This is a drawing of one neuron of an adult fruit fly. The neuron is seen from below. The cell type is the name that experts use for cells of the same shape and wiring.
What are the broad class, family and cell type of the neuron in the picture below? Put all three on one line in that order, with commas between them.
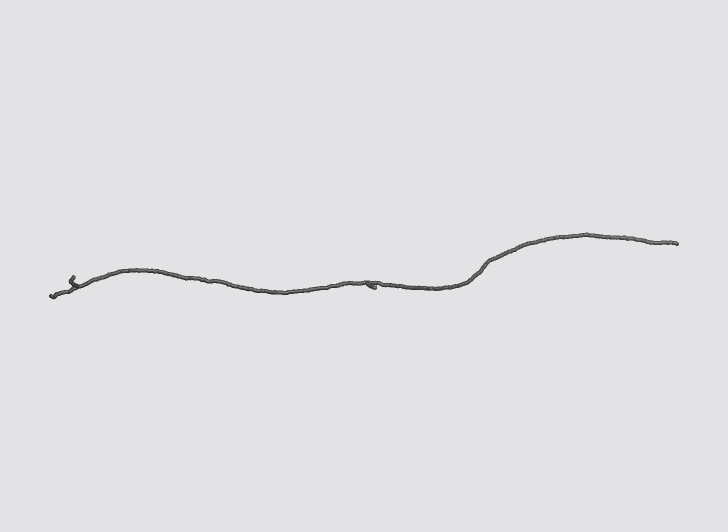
sensory neuron entering the nerve cord, class mechanosensory proprioceptive, SNpp01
